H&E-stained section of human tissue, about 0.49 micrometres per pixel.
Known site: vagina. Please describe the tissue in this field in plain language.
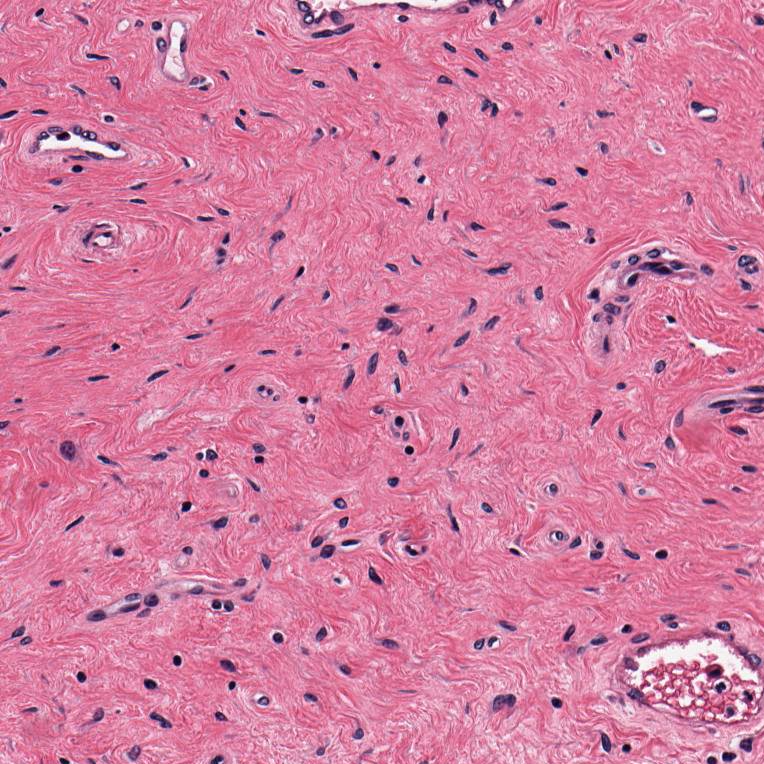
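Here dense pink collagenous stroma fills the whole field, and no epithelium is present. Its wavy collagen fibres run in shifting, interlacing directions rather than one parallel bundle. Between them lie small, dark, uniform spindle-shaped to oval nuclei, evenly and sparsely scattered, with little visible cytoplasm.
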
